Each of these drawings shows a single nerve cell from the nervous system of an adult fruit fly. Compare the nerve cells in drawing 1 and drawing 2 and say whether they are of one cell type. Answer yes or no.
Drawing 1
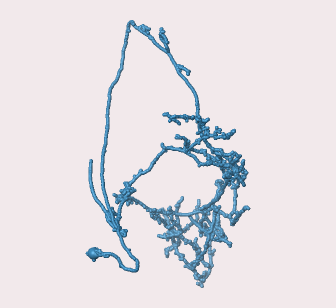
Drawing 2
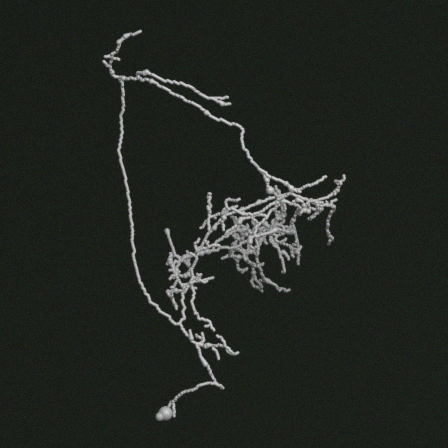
yes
